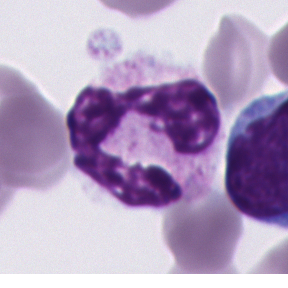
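Segmented neutrophil, peripheral blood smear. Nucleus curving around a central patch of pale cytoplasm, almost closed into a ring; chromatin dark purple, coarsely clumped. Cytoplasm pale pink, with fine pinkish-violet granules scattered through it.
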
